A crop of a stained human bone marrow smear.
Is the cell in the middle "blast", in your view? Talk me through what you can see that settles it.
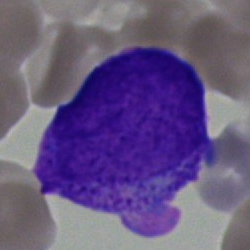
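Its outline is roughly oval, with an edge that is a little irregular. A dark purple nucleus fills most of the cell, and this goes with blast.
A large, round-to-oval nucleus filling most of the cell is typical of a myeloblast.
The chromatin looks finely stippled rather than coarsely clumped. No clear vacuoles are seen in the cell. Pale grey red cells lie against it on several sides. The name blast fits this cell, and proerythroblast is not the one to choose.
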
